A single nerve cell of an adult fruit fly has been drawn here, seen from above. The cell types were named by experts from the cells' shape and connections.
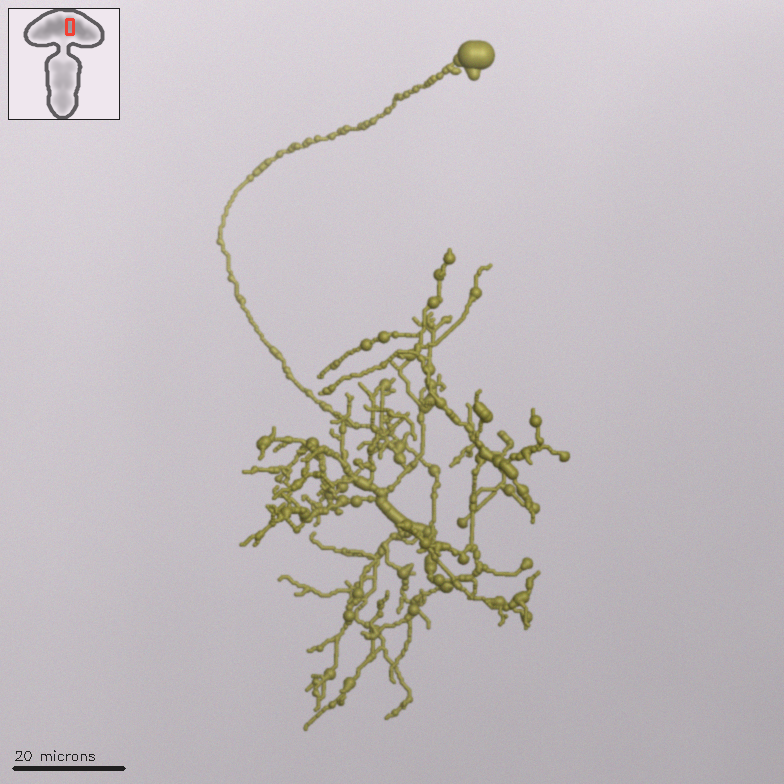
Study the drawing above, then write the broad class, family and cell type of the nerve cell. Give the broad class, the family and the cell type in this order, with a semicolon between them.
central-brain intrinsic neuron; hemilineage MD3; AMMC031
